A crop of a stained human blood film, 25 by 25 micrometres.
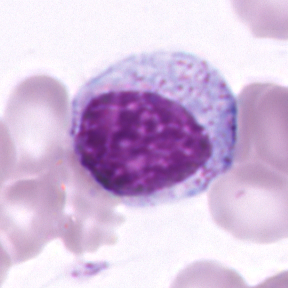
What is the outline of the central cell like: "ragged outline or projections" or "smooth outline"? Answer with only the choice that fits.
Smooth outline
